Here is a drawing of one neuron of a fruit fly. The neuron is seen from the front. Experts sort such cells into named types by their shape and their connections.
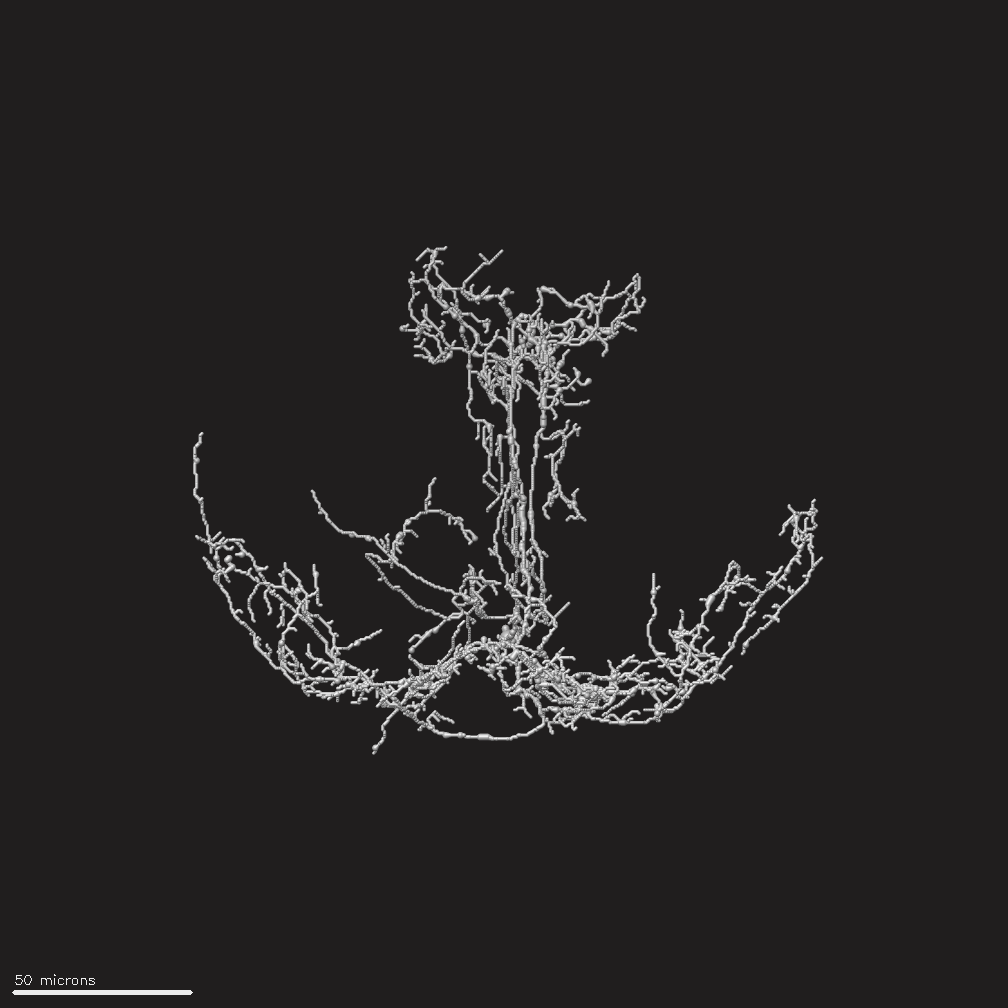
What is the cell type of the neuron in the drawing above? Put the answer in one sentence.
The cell type is IN05B033.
